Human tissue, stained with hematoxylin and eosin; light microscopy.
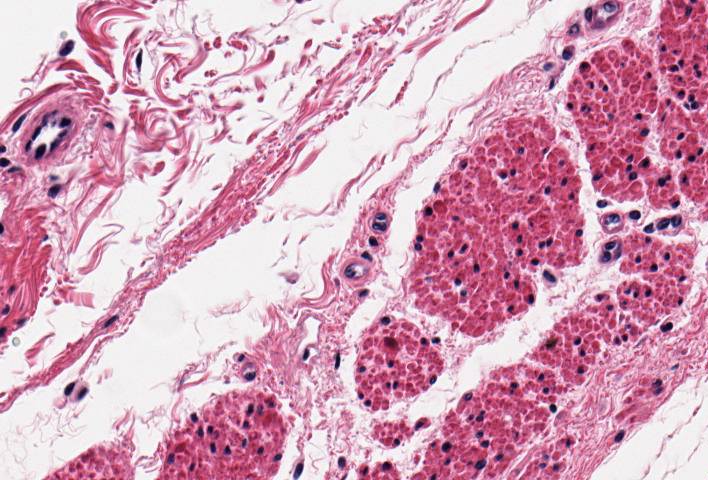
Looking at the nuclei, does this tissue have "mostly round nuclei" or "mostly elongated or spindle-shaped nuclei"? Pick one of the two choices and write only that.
Mostly round nuclei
